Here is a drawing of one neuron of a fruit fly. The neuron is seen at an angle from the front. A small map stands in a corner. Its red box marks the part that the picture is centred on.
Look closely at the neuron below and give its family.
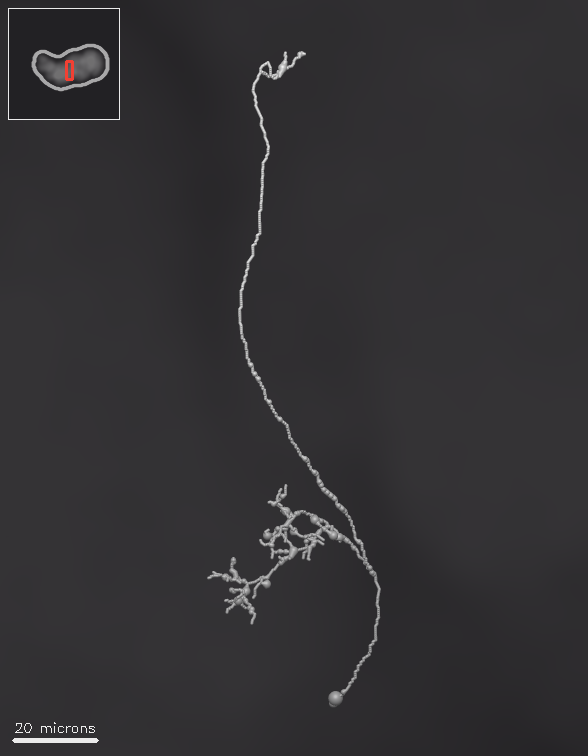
LoVP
